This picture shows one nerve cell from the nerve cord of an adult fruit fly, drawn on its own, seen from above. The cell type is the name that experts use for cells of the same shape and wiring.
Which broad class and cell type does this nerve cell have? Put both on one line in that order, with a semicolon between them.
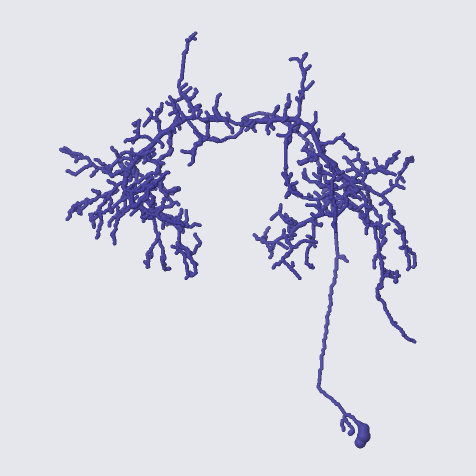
nerve-cord intrinsic neuron; INXXX235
